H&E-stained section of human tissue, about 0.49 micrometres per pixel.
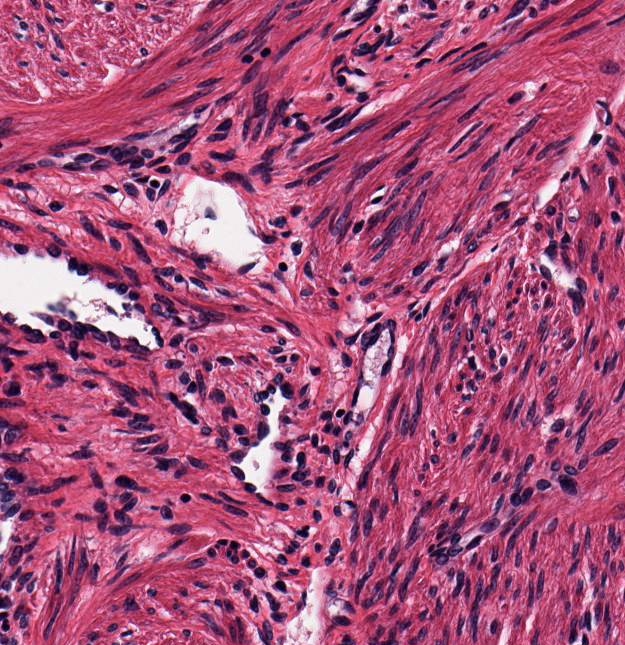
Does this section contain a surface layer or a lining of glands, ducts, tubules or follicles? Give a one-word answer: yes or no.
No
